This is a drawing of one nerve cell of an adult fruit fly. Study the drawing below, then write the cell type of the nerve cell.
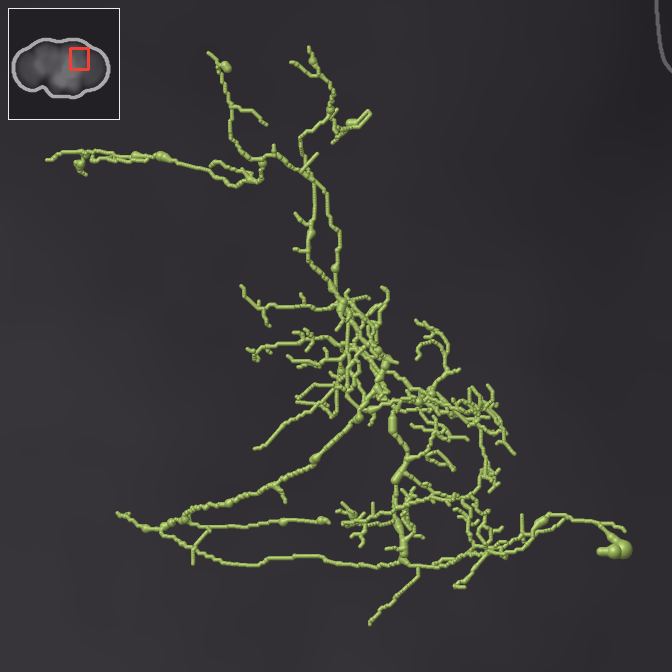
AVLP279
